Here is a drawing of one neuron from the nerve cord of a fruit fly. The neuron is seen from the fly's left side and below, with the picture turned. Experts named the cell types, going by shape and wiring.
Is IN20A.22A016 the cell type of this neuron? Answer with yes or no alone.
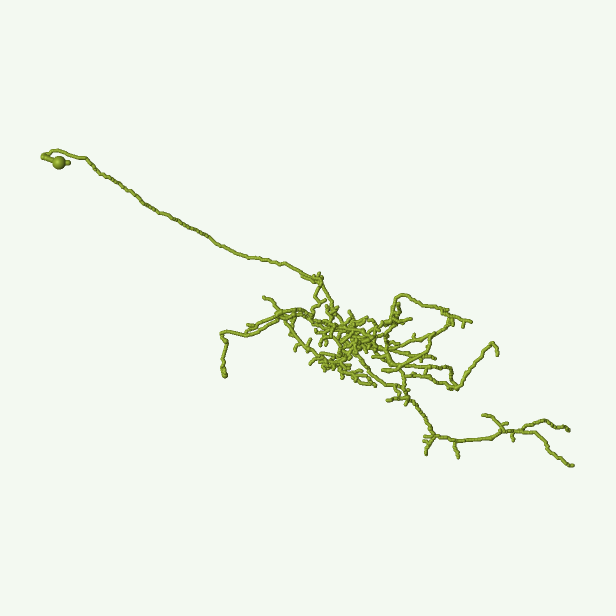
no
